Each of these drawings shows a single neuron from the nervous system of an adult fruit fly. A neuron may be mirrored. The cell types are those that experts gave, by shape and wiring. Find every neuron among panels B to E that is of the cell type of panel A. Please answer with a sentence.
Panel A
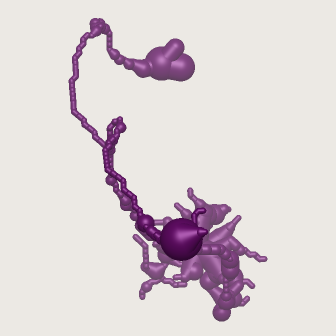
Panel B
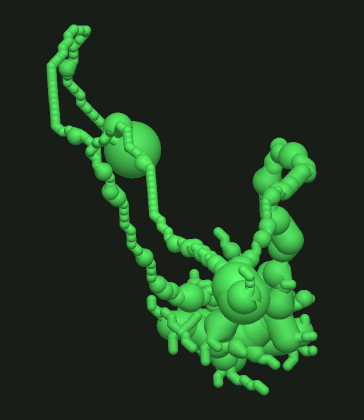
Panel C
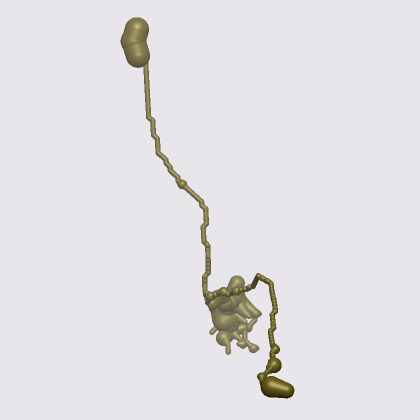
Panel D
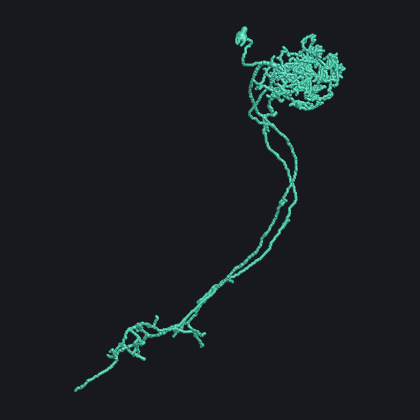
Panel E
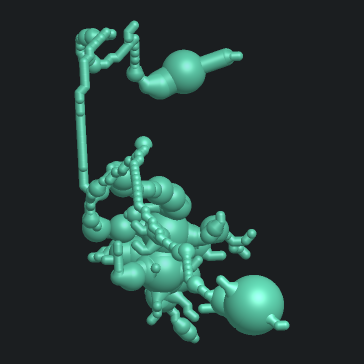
Panel B, panel C and panel E are of the same cell type.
